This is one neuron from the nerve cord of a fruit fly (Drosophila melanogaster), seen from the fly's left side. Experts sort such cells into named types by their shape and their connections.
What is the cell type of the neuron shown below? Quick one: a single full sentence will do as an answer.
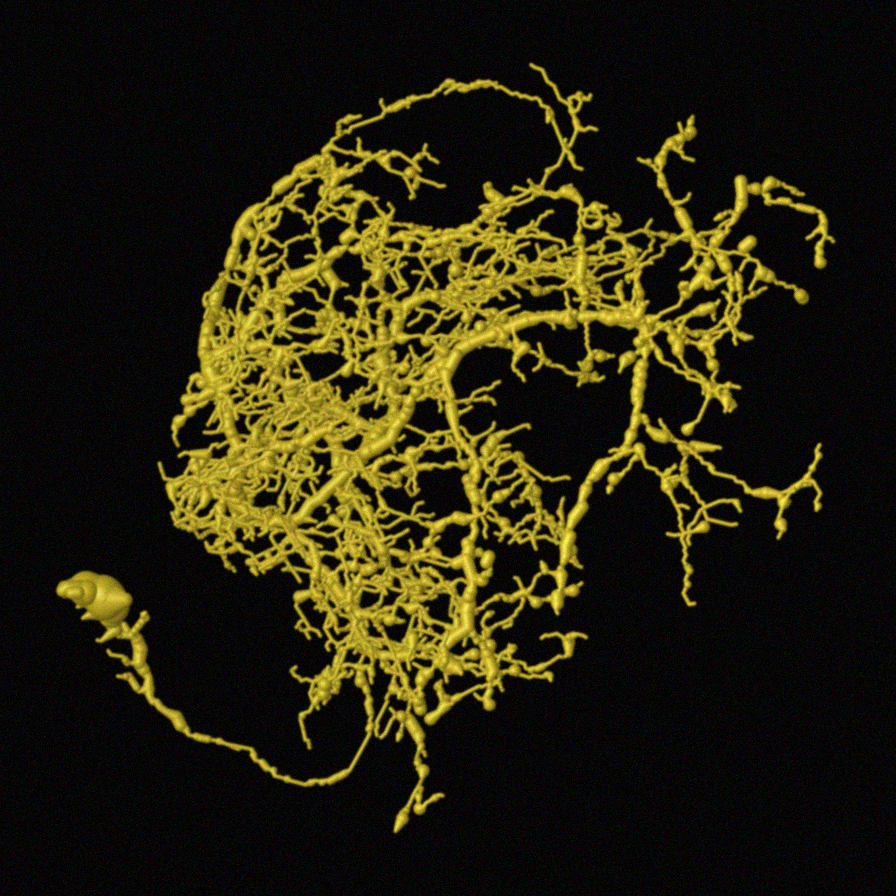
By type, the neuron is IN13A006.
